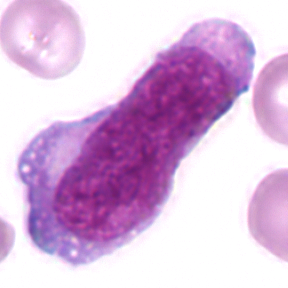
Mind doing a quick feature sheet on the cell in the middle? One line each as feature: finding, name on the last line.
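Nucleus: elongated, fills most of the cell
Cytoplasm: pale blue-grey
Vacuoles: small, clear, near the lower-left edge
Border: irregular at the lower-left end, small bulges
Identification: atypical promyelocyte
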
